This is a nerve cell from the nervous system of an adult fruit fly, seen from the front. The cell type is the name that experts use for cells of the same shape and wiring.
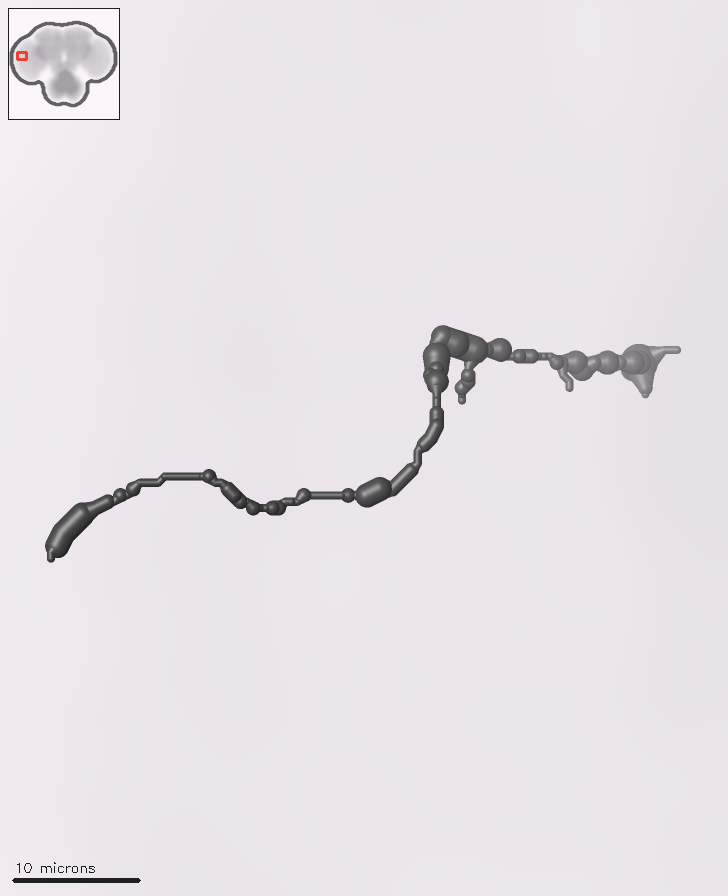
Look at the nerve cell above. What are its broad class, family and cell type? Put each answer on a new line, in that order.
photoreceptor or other optic-lobe sensory neuron
class visual
R7p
